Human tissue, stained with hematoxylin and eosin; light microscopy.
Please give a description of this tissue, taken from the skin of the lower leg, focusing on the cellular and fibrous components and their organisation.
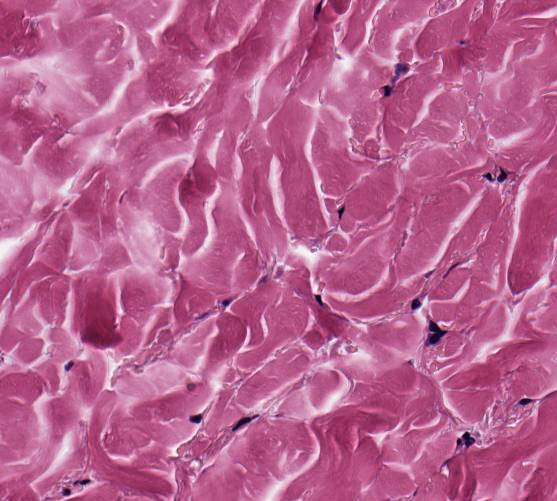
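Pretty much the whole field is taken up by broad, wavy pink bundles running and interlacing every which way. Nuclei are few and far between. The ones you do see are small, dark, and elongated or angular, and they sit in the narrow gaps between the bundles, not within them.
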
